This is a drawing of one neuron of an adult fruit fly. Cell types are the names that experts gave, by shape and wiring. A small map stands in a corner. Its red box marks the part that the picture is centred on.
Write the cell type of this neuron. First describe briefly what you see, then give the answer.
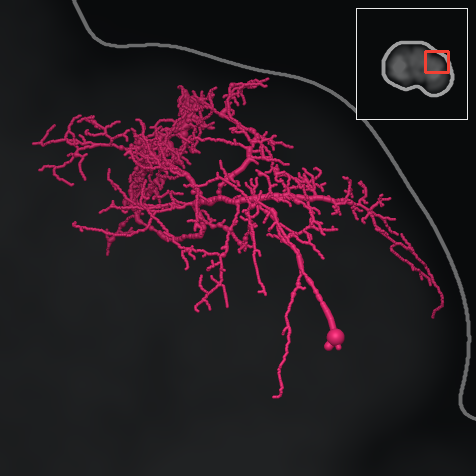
In this view it is wider than it is tall. This is a central-brain intrinsic neuron. The cell type is SMP235.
